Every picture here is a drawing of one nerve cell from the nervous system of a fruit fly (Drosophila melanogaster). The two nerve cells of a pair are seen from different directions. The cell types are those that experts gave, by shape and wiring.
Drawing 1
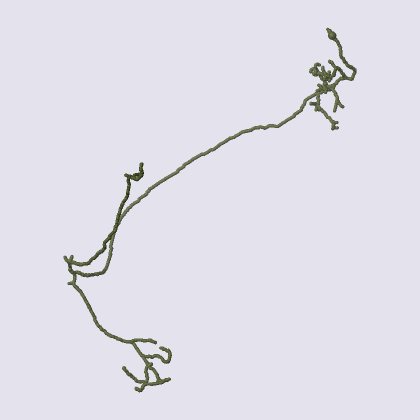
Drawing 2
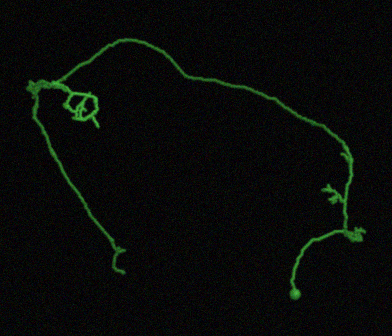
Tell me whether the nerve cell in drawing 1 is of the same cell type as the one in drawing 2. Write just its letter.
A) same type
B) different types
A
